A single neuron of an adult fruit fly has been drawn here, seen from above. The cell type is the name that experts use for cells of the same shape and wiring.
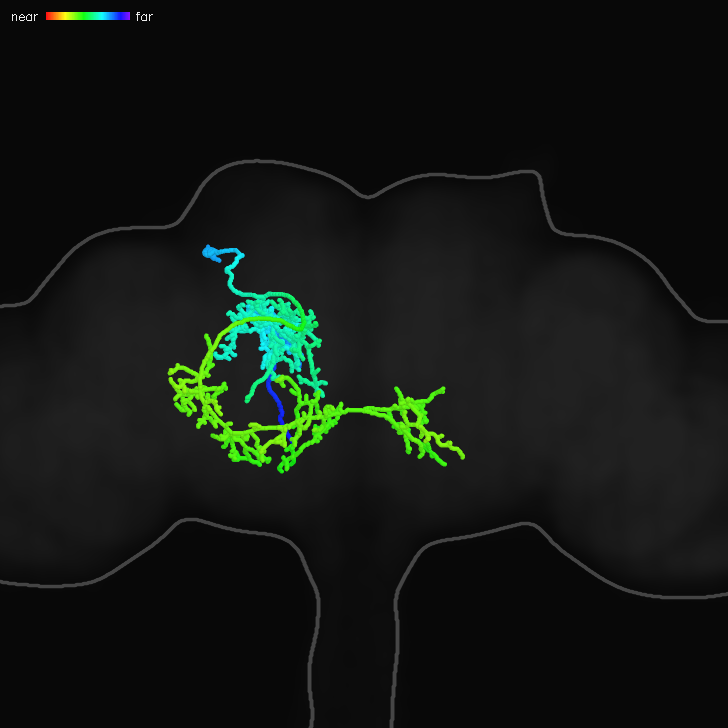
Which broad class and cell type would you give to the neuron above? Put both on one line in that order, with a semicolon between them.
central-brain intrinsic neuron; IB012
